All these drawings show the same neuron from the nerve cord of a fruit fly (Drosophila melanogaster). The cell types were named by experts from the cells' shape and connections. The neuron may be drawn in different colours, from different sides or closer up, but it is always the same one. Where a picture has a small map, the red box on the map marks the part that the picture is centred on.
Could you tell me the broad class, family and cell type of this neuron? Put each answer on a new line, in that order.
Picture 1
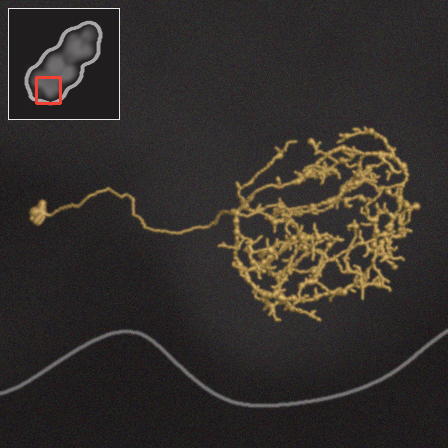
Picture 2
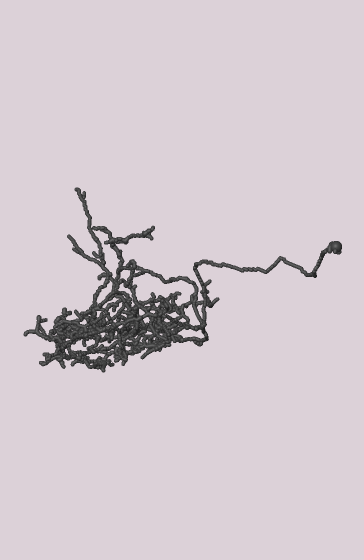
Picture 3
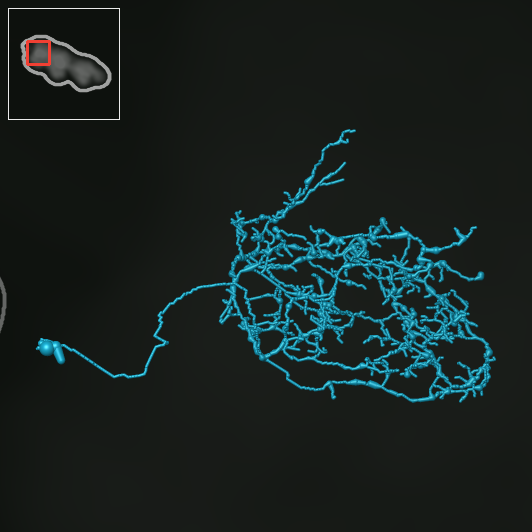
nerve-cord intrinsic neuron
hemilineage 14A
IN14A024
